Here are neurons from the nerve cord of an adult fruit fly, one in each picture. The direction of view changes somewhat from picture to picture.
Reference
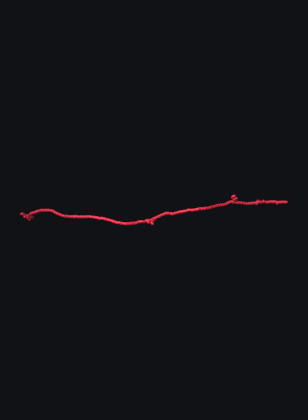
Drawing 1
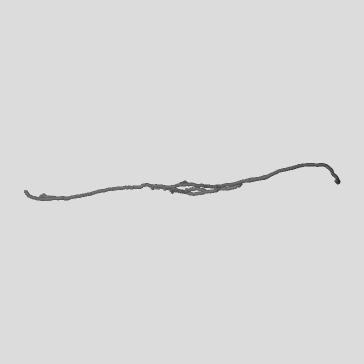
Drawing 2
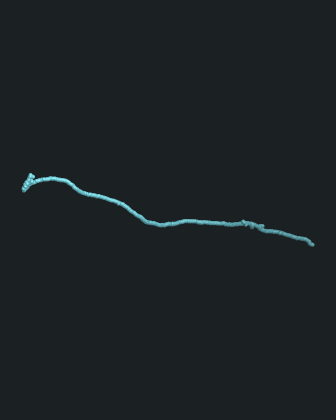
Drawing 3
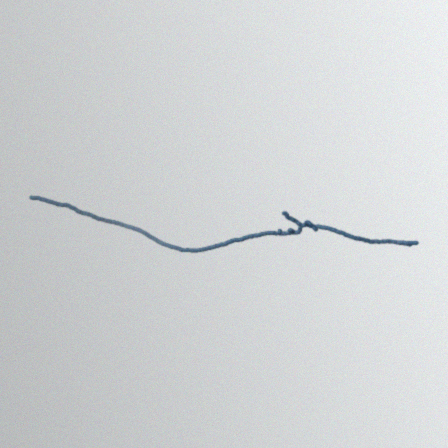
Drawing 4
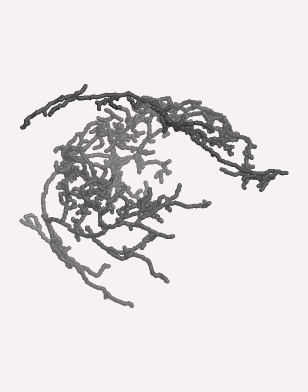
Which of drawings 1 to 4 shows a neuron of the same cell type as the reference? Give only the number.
2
